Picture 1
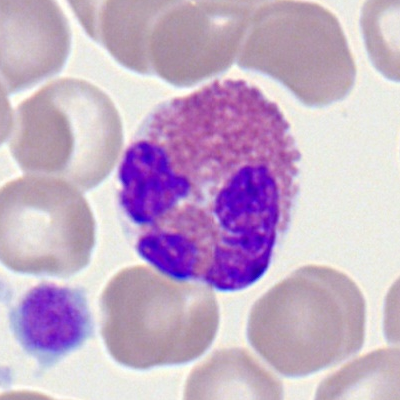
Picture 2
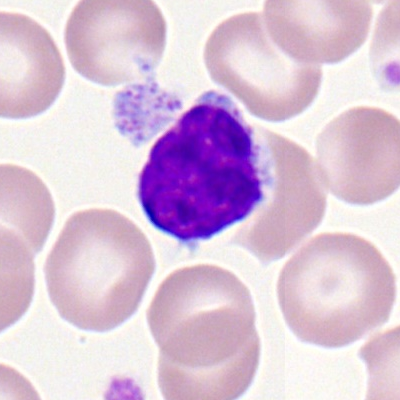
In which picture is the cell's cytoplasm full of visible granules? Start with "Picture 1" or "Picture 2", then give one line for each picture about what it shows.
Picture 1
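In picture 1: The cytoplasm is packed with coarse round granules that are pinkish-orange.
In picture 2: The cytoplasm of the cell contains no visible granules.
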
